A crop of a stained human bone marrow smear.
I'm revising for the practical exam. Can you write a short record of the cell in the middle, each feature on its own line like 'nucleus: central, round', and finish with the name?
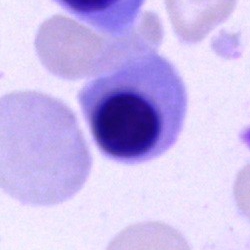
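Nucleus: sitting off-centre, over toward the lower left
Nucleoli: none you can see
Cytoplasm: blue, its widest band on the upper right side of the nucleus
Vacuoles: none in the cytoplasm
Name: erythroblast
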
